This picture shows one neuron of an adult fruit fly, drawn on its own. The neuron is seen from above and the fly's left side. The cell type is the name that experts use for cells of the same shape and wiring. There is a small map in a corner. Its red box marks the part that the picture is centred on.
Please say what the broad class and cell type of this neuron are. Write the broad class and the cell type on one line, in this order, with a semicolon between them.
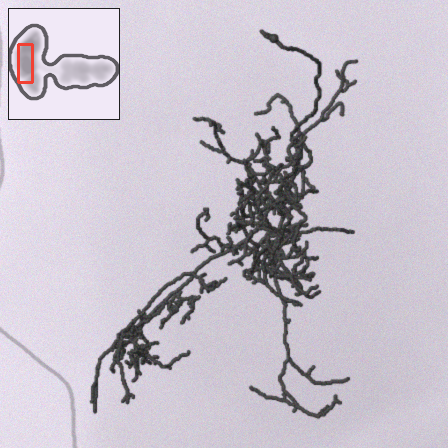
central-brain intrinsic neuron; CL214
